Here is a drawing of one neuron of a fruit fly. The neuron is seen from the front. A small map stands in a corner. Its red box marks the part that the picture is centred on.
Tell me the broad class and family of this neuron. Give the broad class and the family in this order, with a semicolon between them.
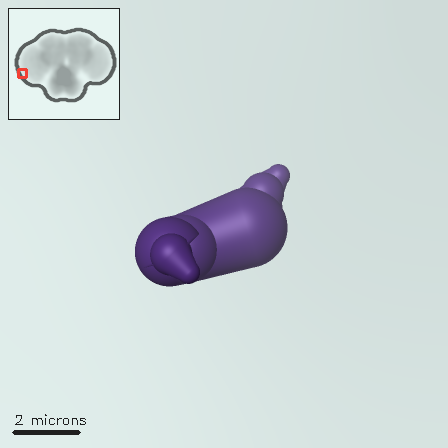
photoreceptor or other optic-lobe sensory neuron; class visual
